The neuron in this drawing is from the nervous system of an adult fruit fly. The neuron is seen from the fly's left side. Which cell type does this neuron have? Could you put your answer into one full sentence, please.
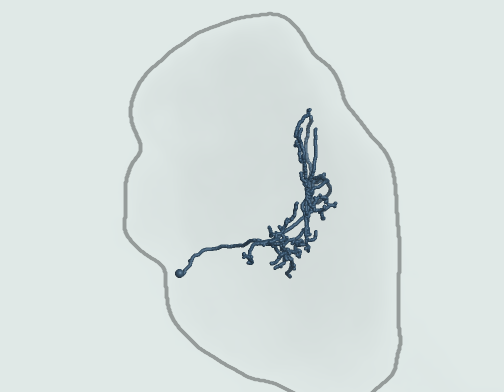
Within the cell type PLP073 sits this neuron.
